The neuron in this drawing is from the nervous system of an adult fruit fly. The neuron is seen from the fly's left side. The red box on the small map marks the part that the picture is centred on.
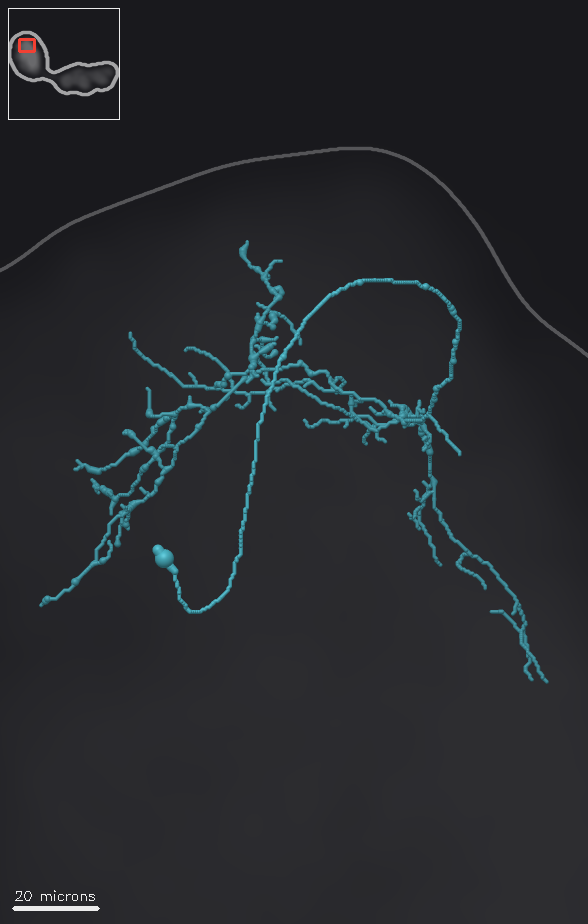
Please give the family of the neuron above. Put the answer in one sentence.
The family is hemilineage SIPa1_dorsal.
